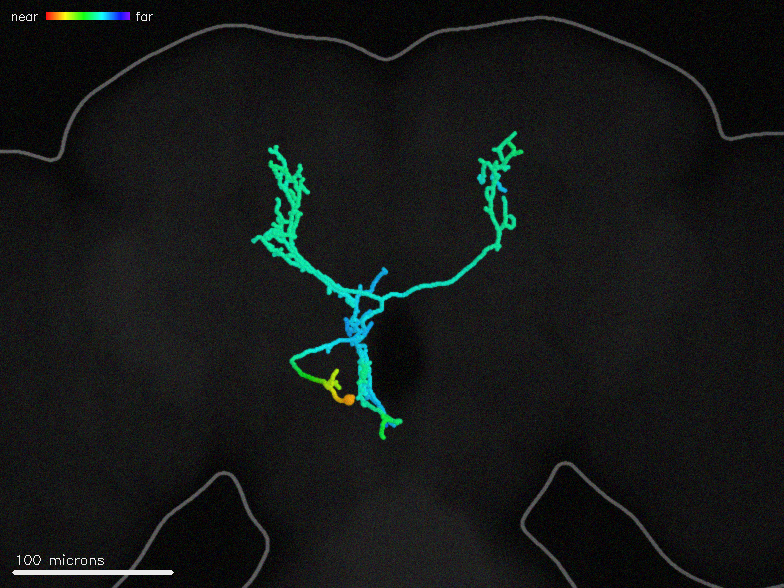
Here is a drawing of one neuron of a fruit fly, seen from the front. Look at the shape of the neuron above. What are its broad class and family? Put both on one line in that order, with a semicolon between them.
central-brain intrinsic neuron; hemilineage PSa1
